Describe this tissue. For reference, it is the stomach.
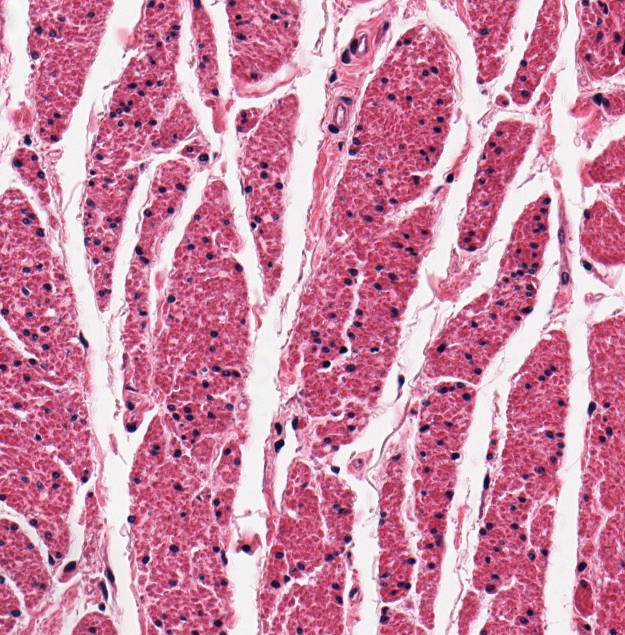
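Elongated bundles of smooth muscle, running roughly top to bottom, fill the field. Small, dark, round to oval nuclei are spread evenly within each bundle. Thin pale pink strands of loose connective tissue part the bundles, carrying a few small blood vessels near the top centre.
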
